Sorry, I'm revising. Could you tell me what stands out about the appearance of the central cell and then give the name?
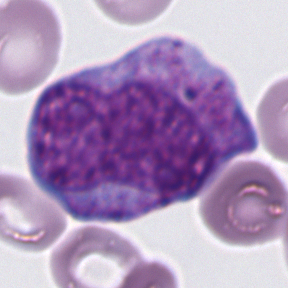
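Broad bulges interrupt the cell outline, which is irregular rather than smoothly round. The nucleus occupies most of the cell. Its chromatin is finely stippled and loose, not gathered into coarse dense blocks. The cytoplasm is widest at the upper right. This is an atypical promyelocyte.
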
